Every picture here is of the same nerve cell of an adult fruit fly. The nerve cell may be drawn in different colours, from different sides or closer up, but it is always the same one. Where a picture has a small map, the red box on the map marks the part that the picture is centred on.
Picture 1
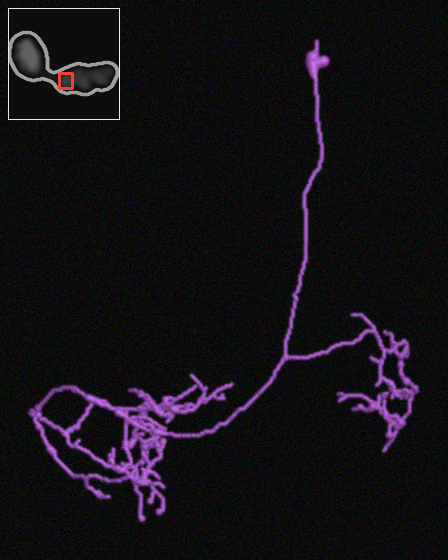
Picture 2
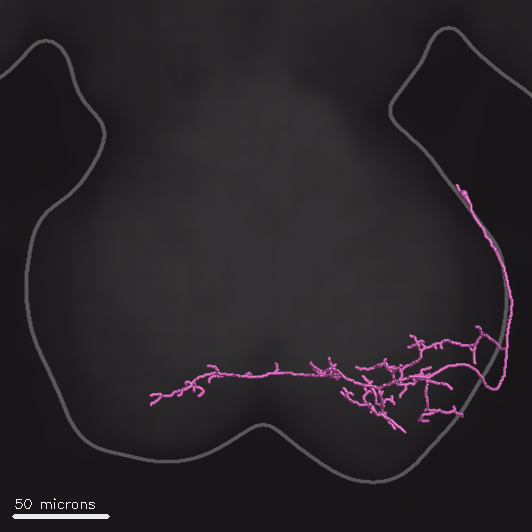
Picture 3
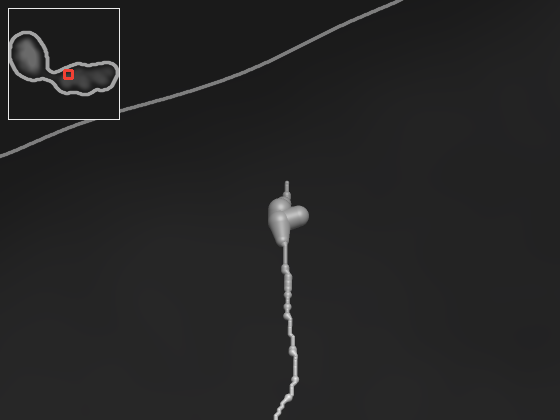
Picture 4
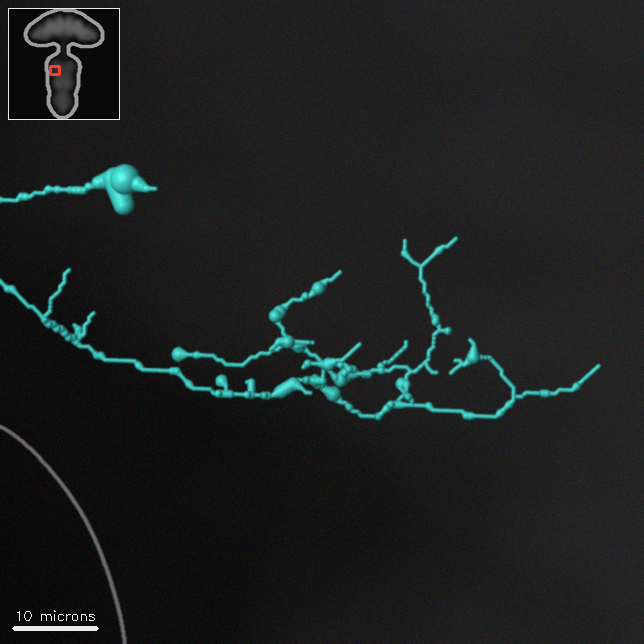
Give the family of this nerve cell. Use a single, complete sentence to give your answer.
The nerve cell takes hemilineage 19A as its family.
